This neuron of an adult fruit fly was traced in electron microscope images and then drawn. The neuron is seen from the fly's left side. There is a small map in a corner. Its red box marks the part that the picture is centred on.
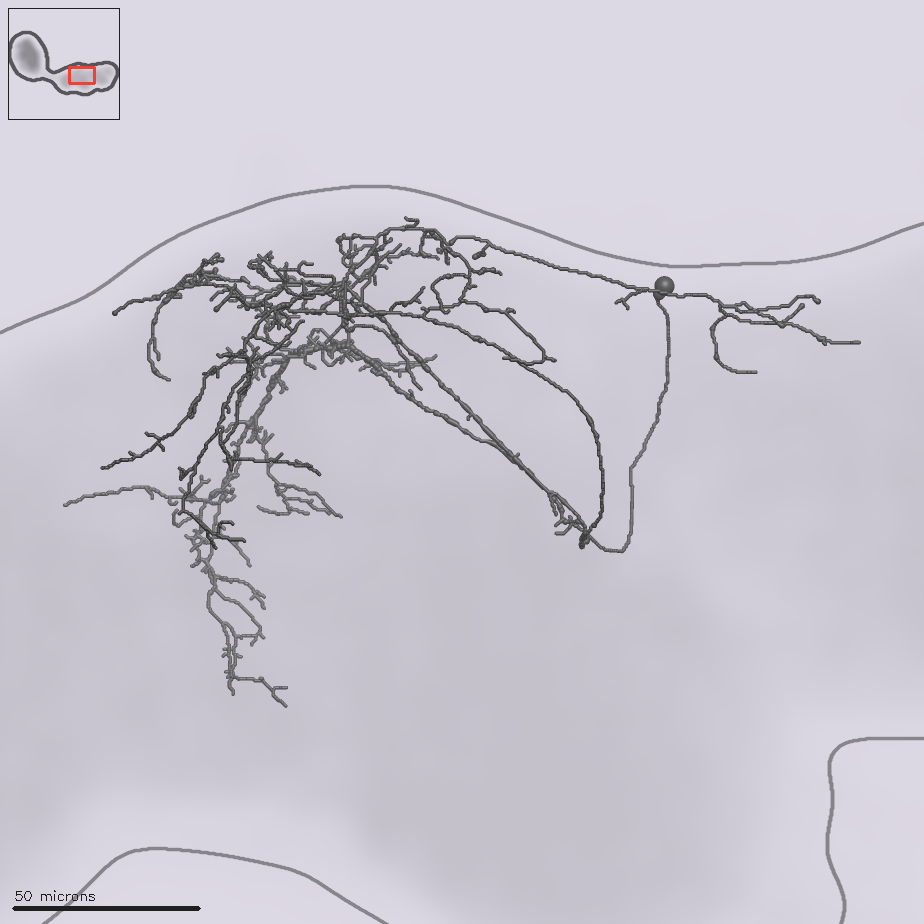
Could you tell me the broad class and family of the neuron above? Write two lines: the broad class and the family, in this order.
nerve-cord intrinsic neuron
hemilineage 19B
